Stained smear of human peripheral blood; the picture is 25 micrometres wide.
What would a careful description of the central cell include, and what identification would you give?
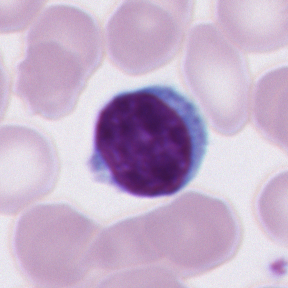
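The nucleus is round to slightly oval, without indentation or lobes, and lies off-centre, pushed toward the left edge of the cell. Its chromatin is dark purple and dense, with coarse darker clumps. At the lower left, a small pale blue bulge of cytoplasm sticks out. This is a typical lymphocyte.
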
